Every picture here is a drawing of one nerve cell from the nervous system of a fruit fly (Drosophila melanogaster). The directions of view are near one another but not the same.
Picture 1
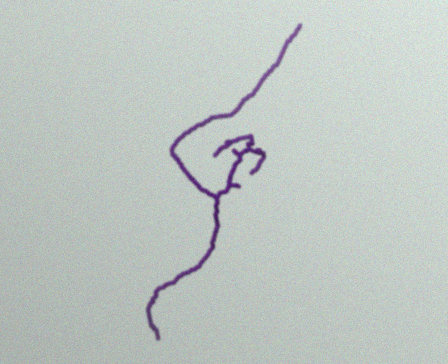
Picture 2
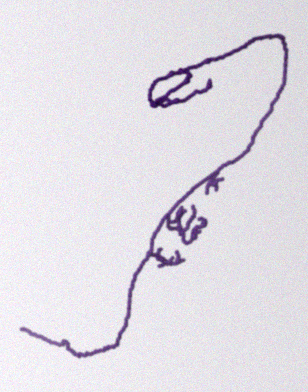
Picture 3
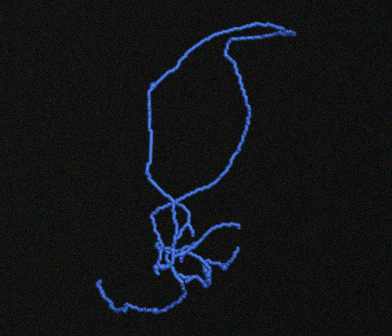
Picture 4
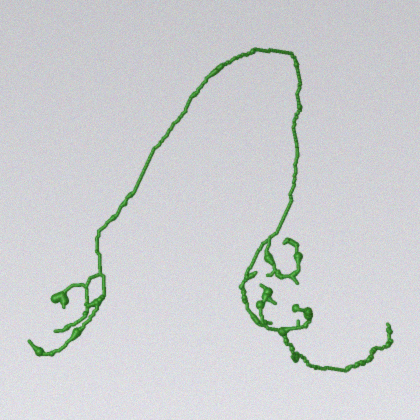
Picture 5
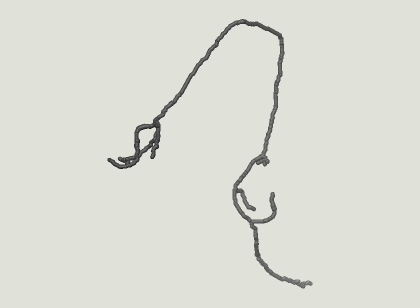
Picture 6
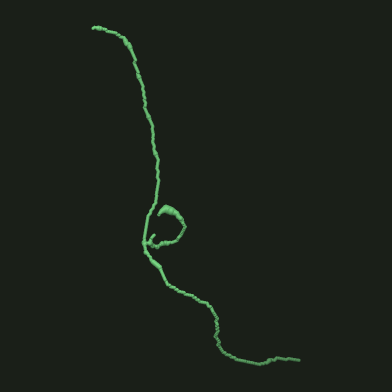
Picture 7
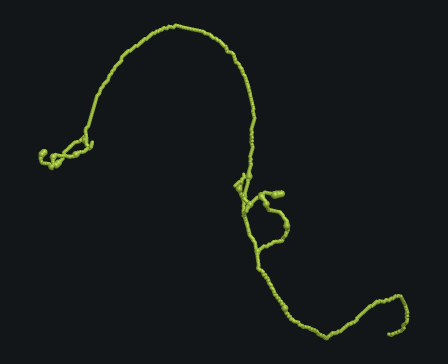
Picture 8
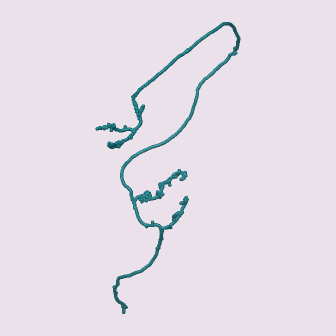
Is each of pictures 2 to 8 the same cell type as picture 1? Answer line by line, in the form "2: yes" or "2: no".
2: no
3: yes
4: yes
5: yes
6: yes
7: no
8: yes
